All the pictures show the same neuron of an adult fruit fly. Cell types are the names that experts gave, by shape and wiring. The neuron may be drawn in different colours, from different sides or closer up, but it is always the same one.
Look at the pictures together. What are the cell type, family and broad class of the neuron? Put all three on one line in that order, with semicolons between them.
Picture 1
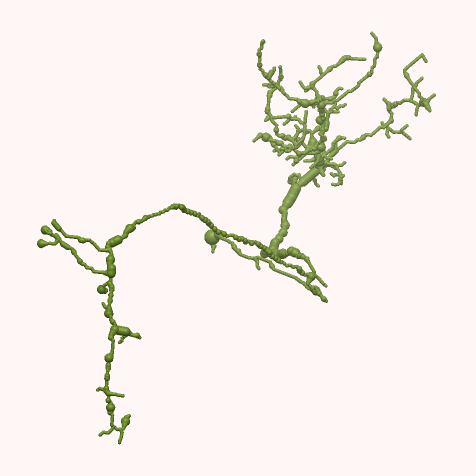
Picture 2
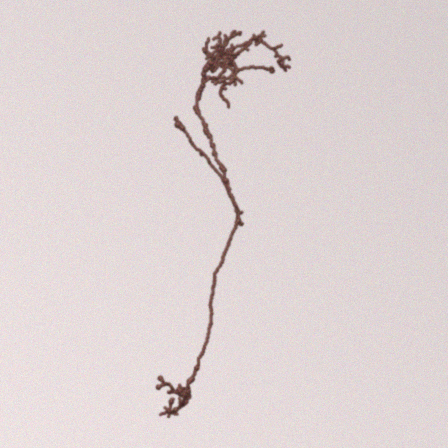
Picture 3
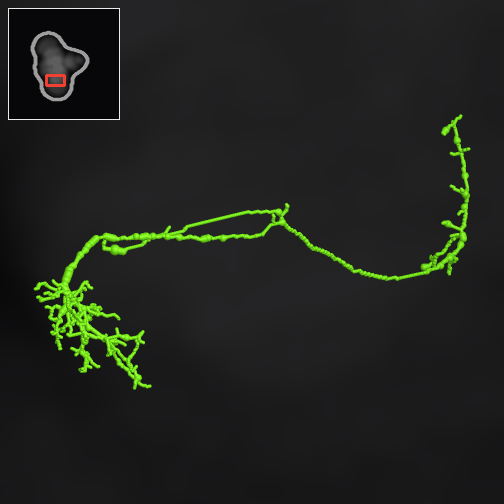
LC16; hemilineage VPNv2; visual projection neuron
